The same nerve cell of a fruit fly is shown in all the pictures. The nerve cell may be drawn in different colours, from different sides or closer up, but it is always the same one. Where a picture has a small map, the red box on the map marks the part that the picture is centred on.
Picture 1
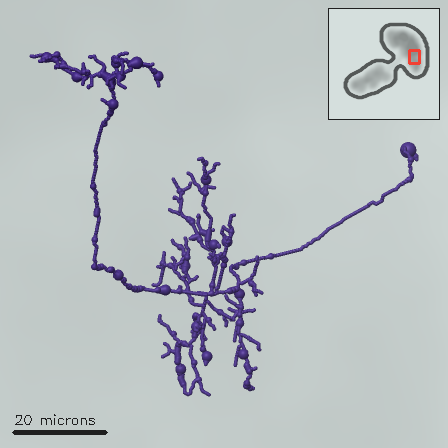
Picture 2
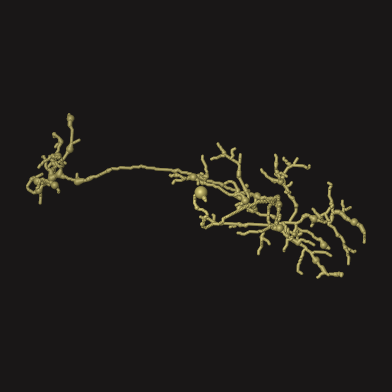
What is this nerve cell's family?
Tm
